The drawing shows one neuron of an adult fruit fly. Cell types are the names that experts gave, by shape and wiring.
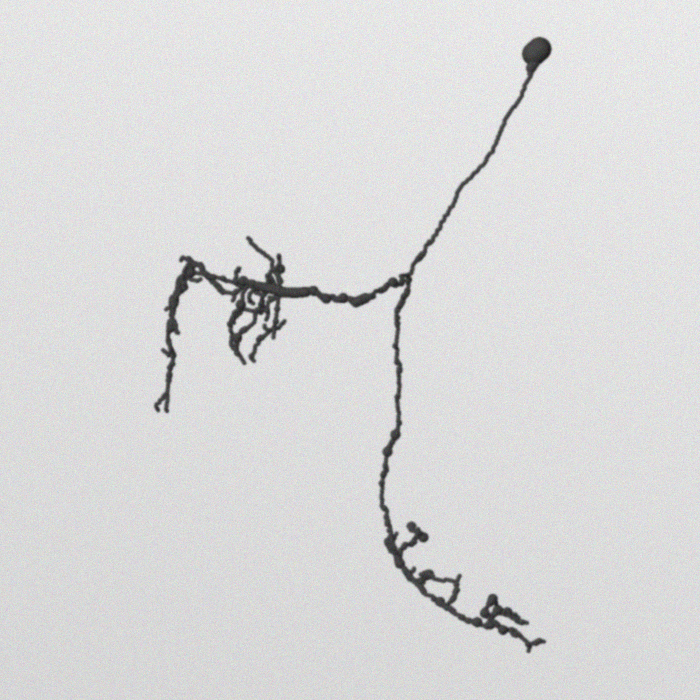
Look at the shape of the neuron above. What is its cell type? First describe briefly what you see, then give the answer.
Its cell body lies at the upper right of the picture. Dozens of branch ends can be seen. Its broad class is visual projection neuron. The cell type is LC16.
